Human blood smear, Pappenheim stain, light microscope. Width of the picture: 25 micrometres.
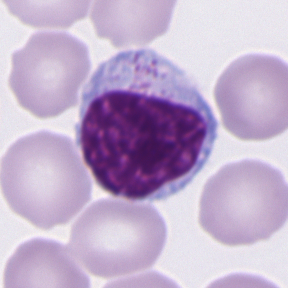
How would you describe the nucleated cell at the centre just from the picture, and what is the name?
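Round, smooth outline on this one. The nucleus is one unlobed mass, flatter along its upper edge, and I can't see any nucleoli. Above it there's a small cluster of reddish-purple granules in the cytoplasm. It's a large granular lymphocyte.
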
